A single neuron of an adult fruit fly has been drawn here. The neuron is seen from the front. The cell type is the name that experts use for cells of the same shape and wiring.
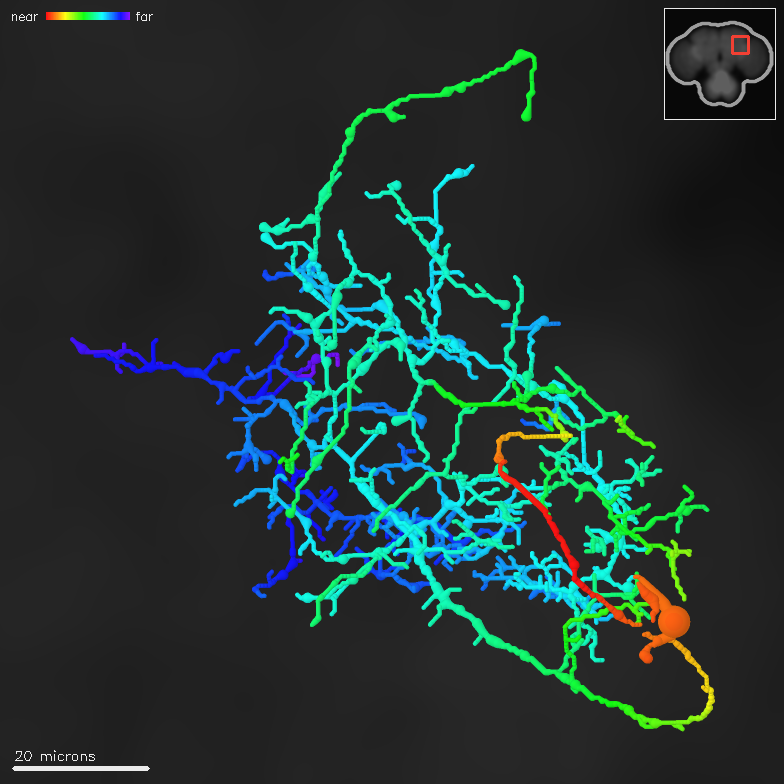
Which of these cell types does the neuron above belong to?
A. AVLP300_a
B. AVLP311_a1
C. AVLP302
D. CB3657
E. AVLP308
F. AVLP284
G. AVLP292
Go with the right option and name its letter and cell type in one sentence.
The cell type matching the neuron is AVLP284, which option F provides.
